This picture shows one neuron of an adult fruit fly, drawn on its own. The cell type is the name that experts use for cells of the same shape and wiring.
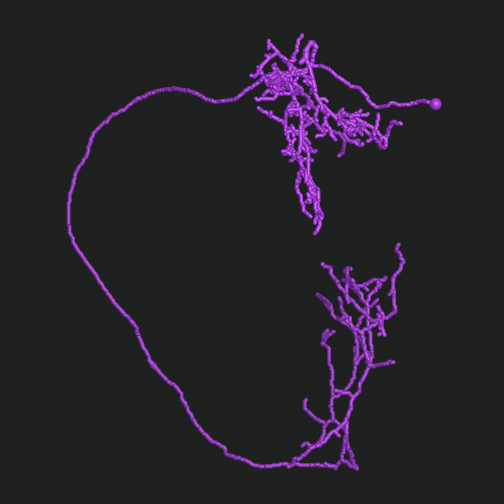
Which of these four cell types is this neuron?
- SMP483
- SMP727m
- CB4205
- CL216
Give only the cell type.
CL216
